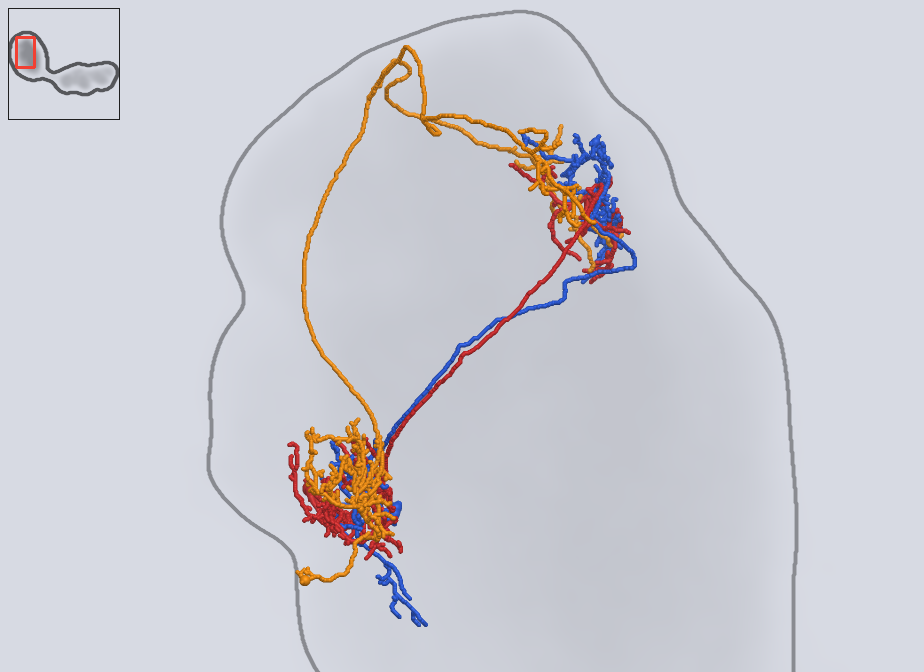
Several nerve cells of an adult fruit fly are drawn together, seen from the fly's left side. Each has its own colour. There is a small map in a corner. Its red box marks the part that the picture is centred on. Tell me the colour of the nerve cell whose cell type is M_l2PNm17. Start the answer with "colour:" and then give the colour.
colour: red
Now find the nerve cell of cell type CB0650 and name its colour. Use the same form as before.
colour: orange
